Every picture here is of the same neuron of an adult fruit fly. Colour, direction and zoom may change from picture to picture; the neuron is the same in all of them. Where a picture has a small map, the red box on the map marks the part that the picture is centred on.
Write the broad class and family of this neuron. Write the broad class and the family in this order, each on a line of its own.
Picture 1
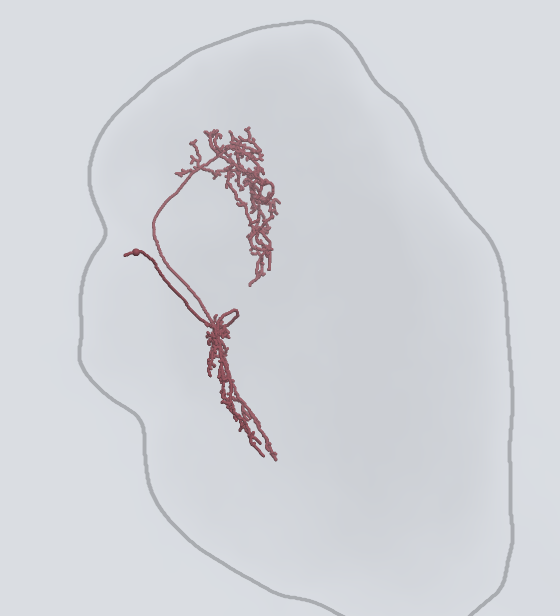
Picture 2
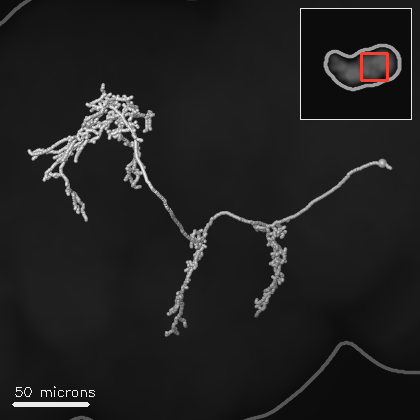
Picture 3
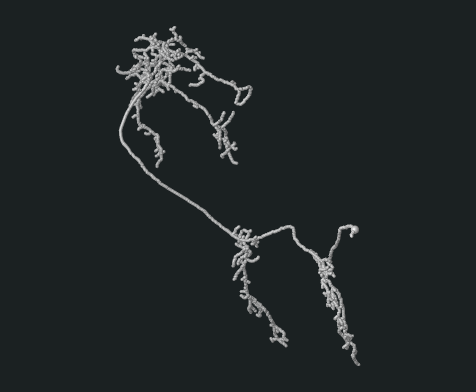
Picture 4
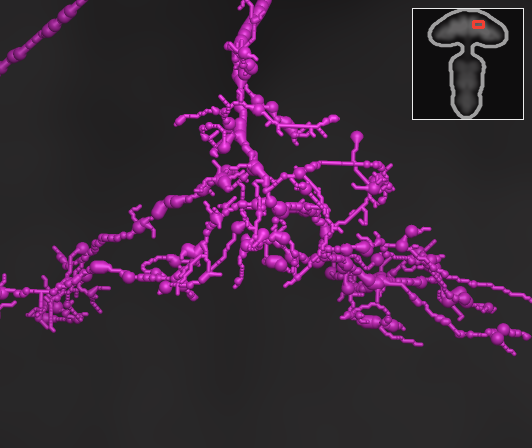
central-brain intrinsic neuron
hemilineage CREa1_ventral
